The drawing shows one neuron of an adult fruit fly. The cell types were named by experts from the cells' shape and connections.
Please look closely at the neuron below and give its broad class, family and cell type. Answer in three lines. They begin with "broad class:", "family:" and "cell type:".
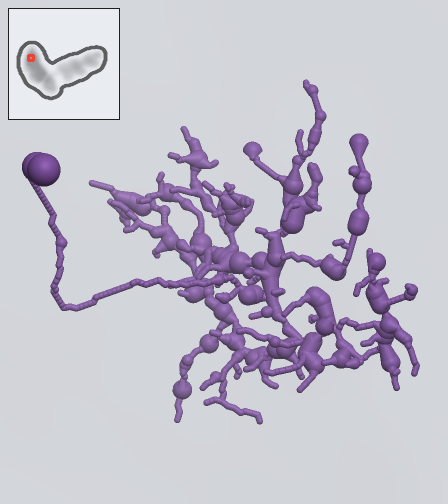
broad class: optic-lobe intrinsic neuron
family: Dm
cell type: Dm15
